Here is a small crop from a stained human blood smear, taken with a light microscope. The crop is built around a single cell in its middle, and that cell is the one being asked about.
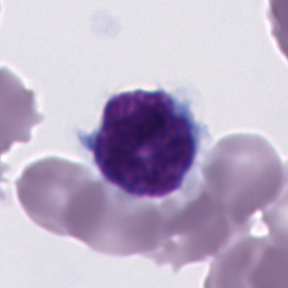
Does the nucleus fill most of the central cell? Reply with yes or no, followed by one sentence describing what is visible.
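Yes. Only a very thin rim of cytoplasm is visible around the nucleus.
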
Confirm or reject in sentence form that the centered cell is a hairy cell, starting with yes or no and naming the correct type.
Yes, the identity of the central cell is that of a hairy cell.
